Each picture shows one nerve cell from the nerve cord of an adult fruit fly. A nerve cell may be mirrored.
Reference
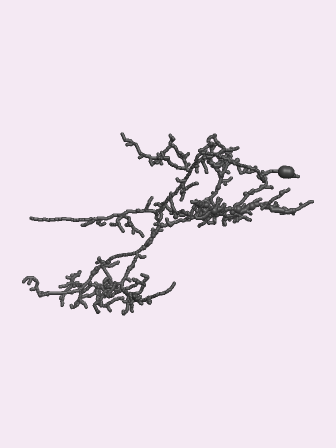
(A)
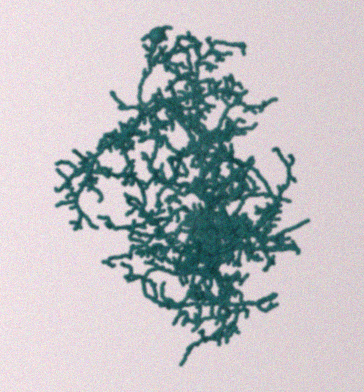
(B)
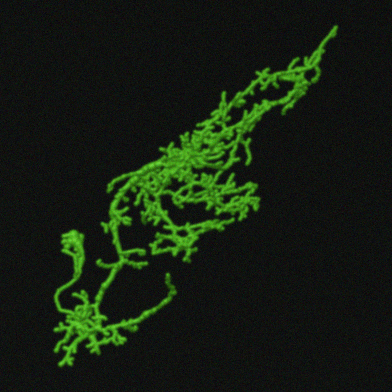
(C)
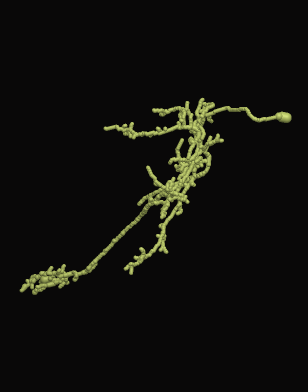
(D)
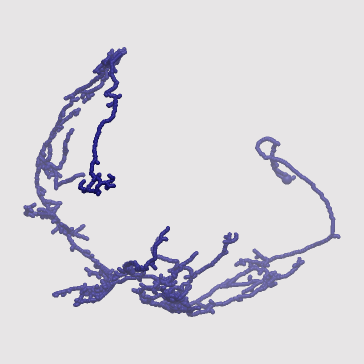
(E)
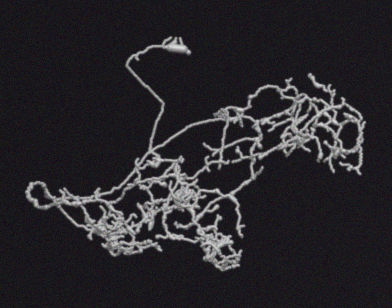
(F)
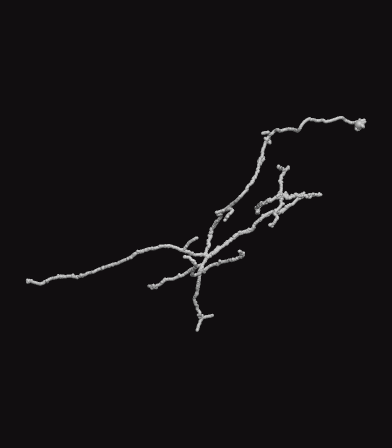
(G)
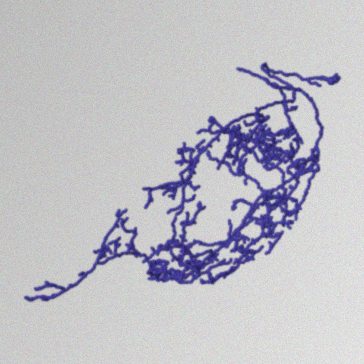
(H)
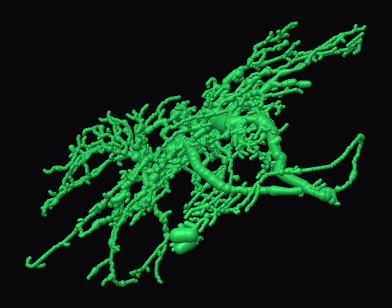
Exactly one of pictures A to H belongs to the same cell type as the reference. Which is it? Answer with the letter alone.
F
